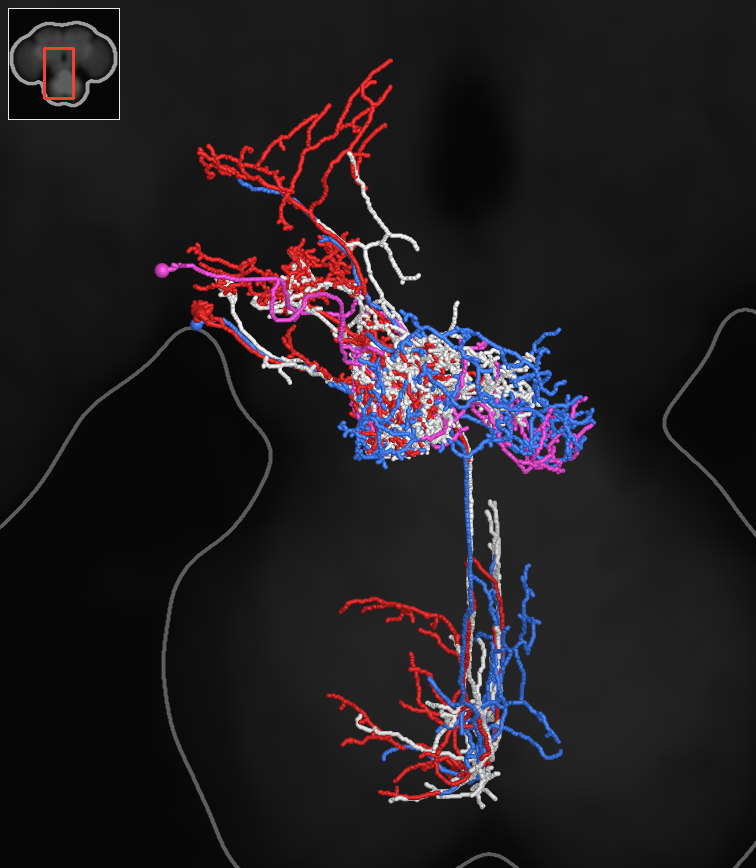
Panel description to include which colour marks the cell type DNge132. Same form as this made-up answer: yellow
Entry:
red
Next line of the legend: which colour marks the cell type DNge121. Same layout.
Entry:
blue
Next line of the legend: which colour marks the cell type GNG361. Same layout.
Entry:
magenta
